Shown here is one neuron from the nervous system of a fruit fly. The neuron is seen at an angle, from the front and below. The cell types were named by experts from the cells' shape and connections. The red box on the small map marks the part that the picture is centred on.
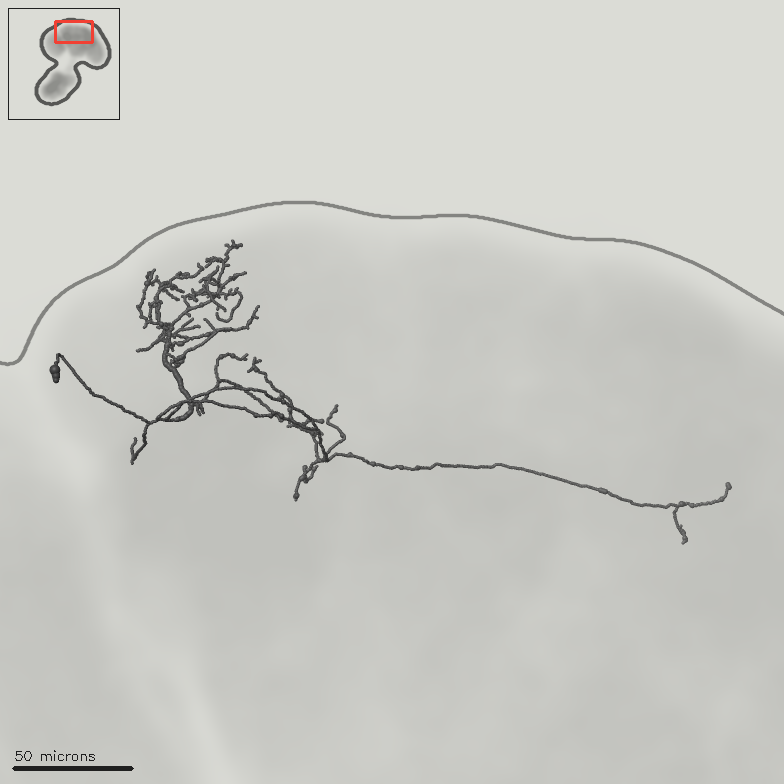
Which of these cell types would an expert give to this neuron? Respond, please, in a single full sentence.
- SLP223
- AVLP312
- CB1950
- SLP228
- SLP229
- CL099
By cell type, this neuron is classified as SLP228.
